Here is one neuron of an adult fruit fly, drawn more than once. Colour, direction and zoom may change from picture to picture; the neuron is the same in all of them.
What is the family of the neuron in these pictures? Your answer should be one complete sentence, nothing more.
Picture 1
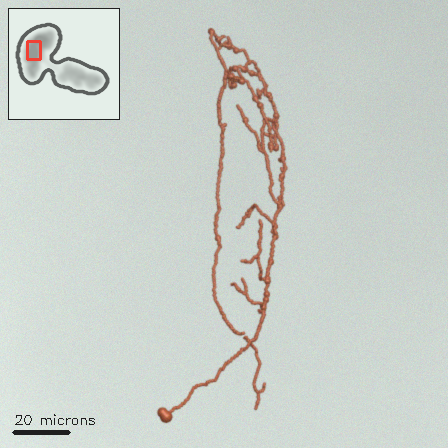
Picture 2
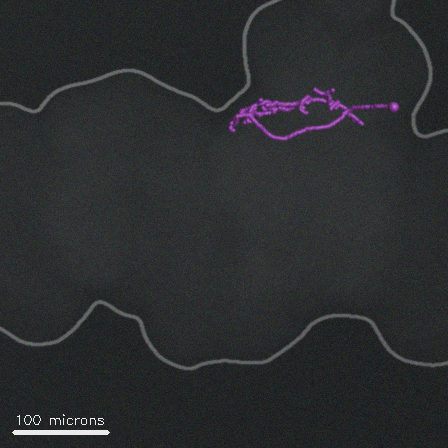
Grouped by family, the neuron goes with hemilineage SLPpl1.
